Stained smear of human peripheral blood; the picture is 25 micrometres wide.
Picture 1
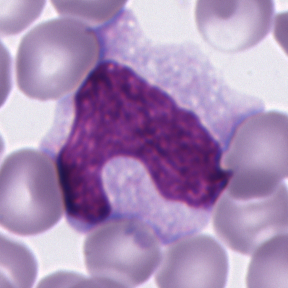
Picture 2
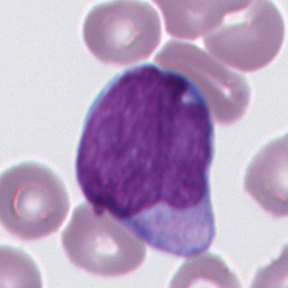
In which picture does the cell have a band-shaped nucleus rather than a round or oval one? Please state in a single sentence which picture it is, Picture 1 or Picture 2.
In picture 1, the nucleus of the cell is drawn out into a curved band without separate lobes.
